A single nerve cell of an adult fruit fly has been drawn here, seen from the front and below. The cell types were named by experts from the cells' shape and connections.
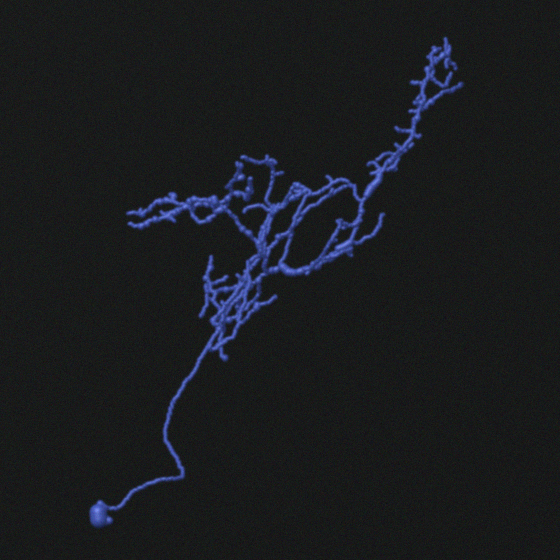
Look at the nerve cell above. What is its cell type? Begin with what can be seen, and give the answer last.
Its cell body lies at the lower left of the picture. Dozens of branch ends can be seen. This is a central-brain intrinsic neuron. It is of cell type CB2084.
